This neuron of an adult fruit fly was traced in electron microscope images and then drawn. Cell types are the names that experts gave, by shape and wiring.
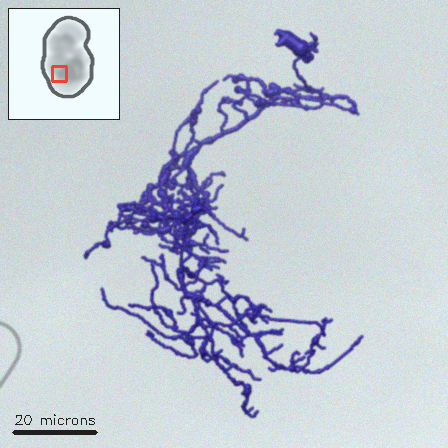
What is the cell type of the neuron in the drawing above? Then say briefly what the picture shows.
The cell type is INXXX386. This is a nerve-cord intrinsic neuron. From top to bottom in the picture it spans about 95 microns. The picture shows dozens of branch ends.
